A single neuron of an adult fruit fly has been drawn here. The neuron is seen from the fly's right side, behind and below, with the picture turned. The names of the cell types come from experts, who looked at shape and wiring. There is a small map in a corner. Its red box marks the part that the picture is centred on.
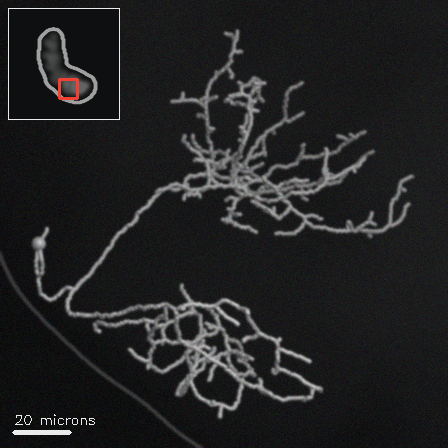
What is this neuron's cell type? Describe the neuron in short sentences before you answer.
The cell body is on the left of the picture. From top to bottom in the picture it spans about 140 microns. The picture shows dozens of branch ends. It is a central-brain intrinsic neuron. It is of cell type GNG560.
